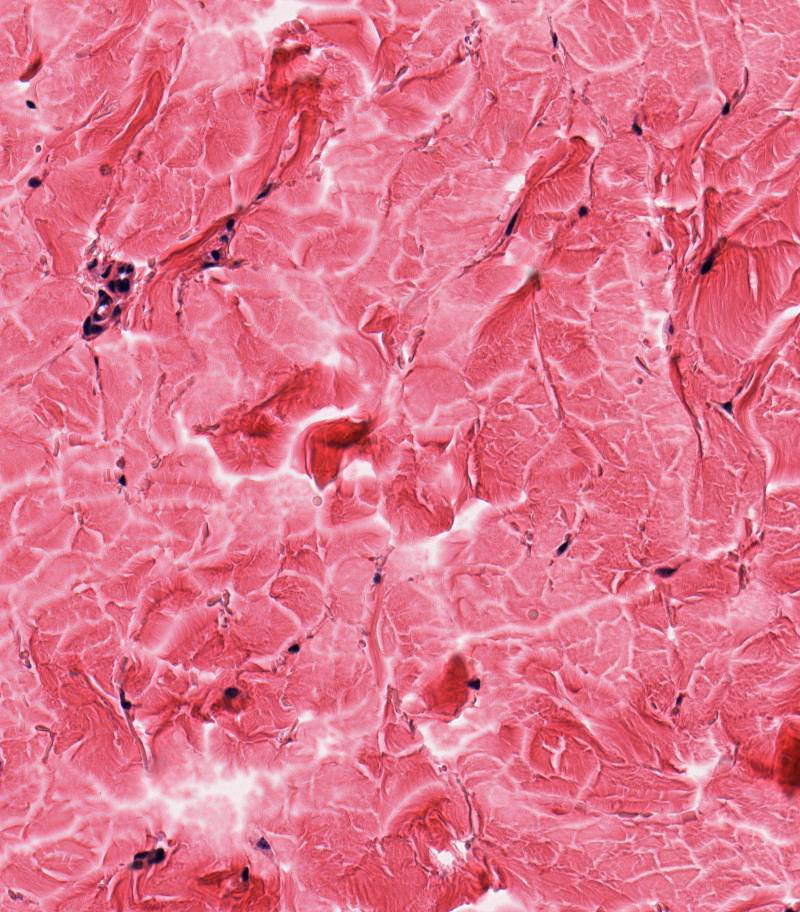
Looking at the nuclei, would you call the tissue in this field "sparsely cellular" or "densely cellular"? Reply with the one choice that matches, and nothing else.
Sparsely cellular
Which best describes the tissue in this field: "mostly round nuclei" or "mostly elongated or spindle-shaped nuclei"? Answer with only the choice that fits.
Mostly elongated or spindle-shaped nuclei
